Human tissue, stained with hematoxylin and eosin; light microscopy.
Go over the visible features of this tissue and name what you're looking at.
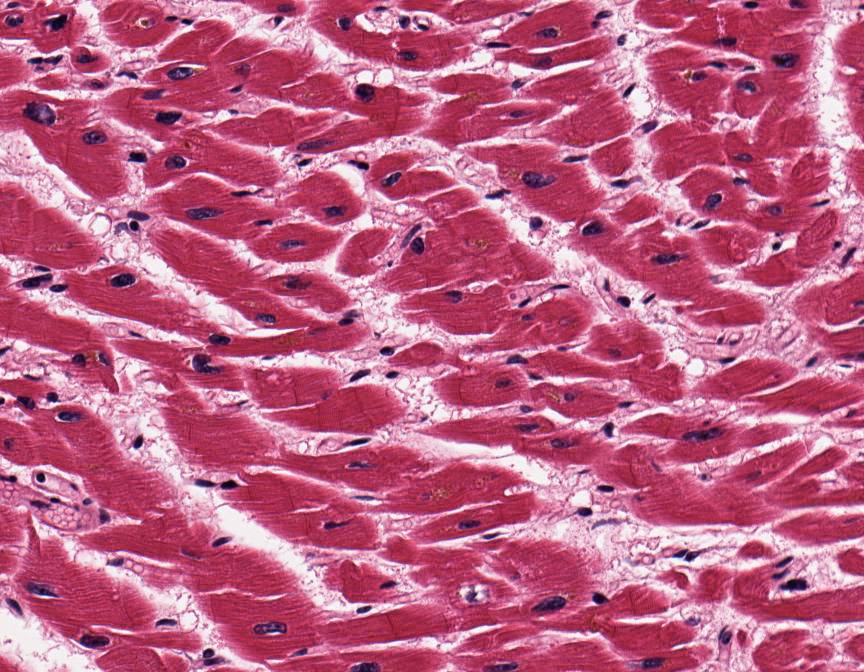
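Muscle cytoplasm deep red-pink with eosin. Small golden-brown granules in the cytoplasm close to some muscle nuclei. Between fibres: pale, loose interstitium with small dark elongated nuclei. Tissue: left ventricle of the heart.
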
